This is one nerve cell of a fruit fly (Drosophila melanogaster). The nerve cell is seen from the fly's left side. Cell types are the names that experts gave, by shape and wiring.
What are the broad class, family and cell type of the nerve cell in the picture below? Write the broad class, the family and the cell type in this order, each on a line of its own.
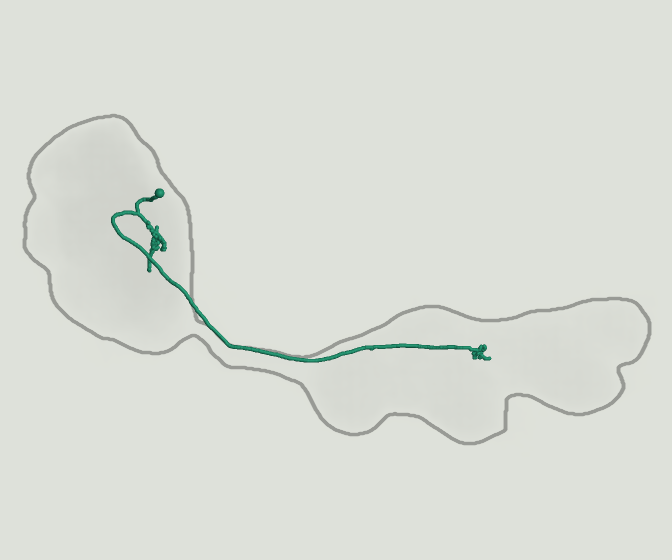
descending neuron
hemilineage PSp2
DNpe008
